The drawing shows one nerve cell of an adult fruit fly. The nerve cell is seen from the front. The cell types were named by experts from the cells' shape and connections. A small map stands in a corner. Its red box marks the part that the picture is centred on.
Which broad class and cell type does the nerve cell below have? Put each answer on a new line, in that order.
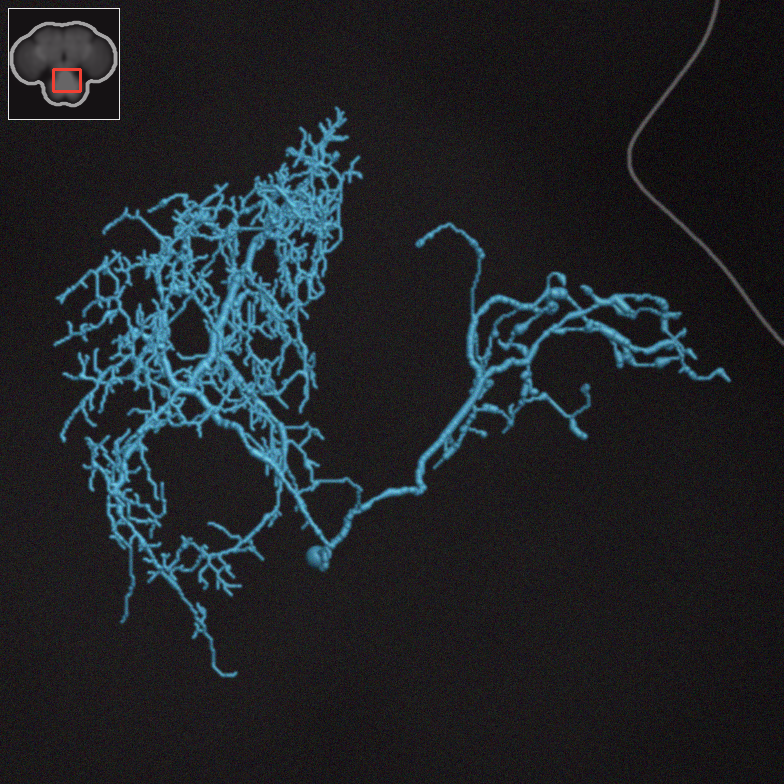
nerve-cord intrinsic neuron
INXXX066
